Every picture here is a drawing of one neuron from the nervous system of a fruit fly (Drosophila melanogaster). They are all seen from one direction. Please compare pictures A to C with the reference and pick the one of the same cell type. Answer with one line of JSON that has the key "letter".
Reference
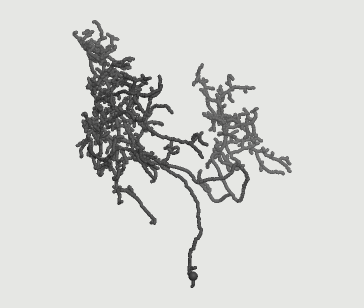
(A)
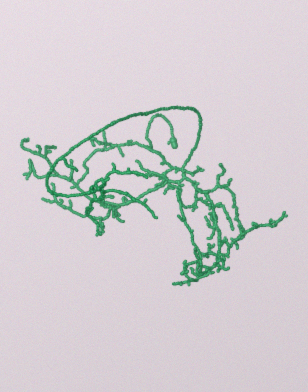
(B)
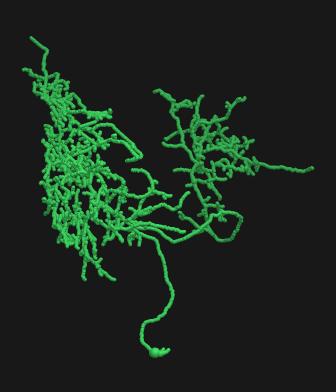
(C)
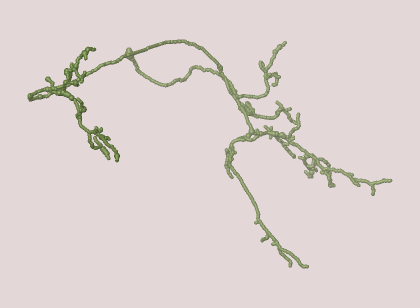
{"letter": "B"}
